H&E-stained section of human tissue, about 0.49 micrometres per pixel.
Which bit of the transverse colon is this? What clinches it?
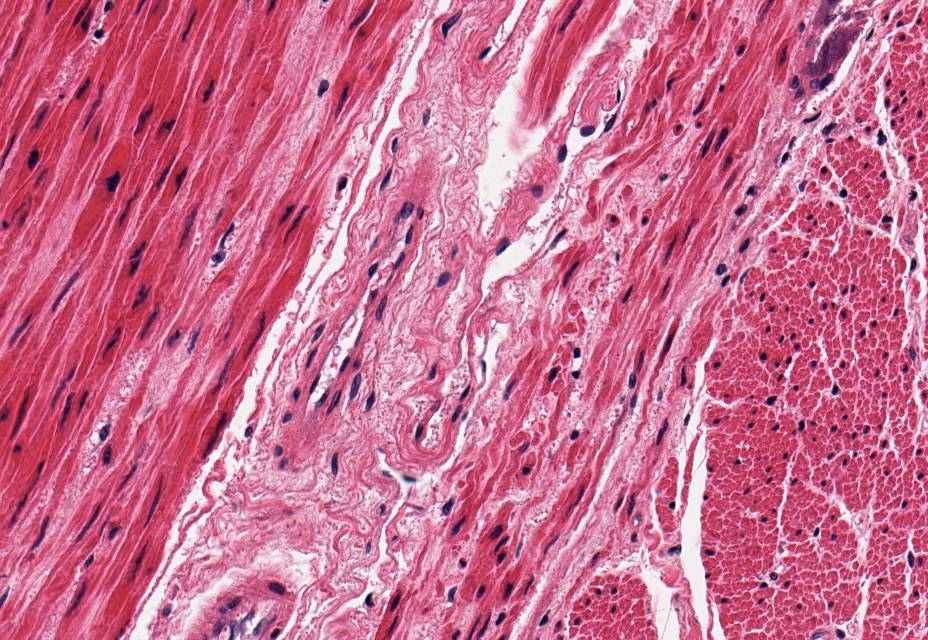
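That's smooth muscle. Over the left two-thirds the fibres run diagonally, lower left to upper right; in the lower right corner they're cut across as closely packed polygonal profiles.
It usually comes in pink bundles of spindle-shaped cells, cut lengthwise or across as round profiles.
The cytoplasm stains a deep red-pink, and in the lengthwise-cut fibres the nuclei are elongated and lie along the fibres.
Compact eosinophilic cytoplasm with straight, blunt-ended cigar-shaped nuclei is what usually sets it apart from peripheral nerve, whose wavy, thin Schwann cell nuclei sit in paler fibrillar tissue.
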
